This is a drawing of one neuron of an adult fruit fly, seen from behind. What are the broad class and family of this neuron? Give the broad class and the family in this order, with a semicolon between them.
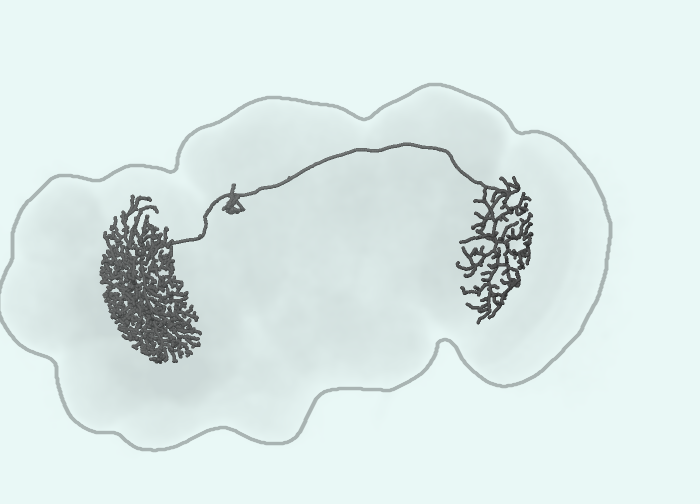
optic-lobe intrinsic neuron; H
